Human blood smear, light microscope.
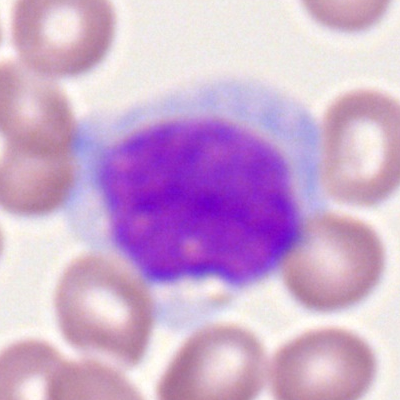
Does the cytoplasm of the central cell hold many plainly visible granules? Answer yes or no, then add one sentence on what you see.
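No. No distinct granules are seen in the cytoplasm.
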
